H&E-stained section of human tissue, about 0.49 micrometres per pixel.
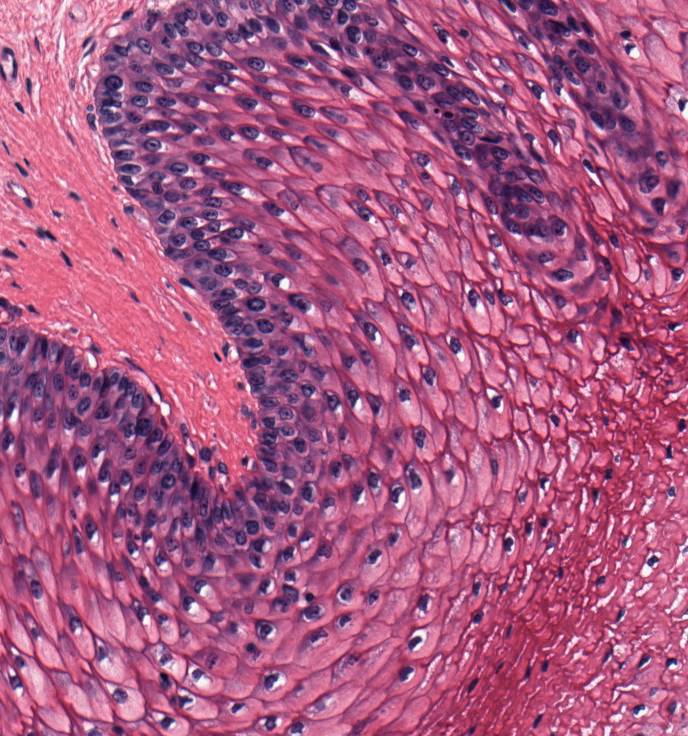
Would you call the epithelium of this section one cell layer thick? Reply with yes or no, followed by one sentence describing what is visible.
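No. The epithelium is stratified squamous, with cells becoming larger and flatter away from the connective tissue.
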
